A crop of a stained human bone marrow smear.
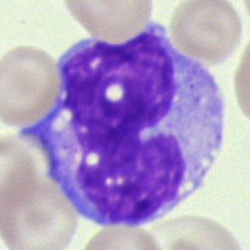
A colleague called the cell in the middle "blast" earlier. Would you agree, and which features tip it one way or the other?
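Several small, round, clear holes lie over the nucleus. The cytoplasm is pale greyish blue.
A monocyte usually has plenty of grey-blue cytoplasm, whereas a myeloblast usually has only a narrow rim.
The greyish blue colour therefore goes with monocyte. The cytoplasm is widest on the right side of the cell. The outline is irregular, with a small pointed projection on the left side. None of these features speaks for blast. Verdict: the name blast does not fit; the cell is a monocyte.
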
